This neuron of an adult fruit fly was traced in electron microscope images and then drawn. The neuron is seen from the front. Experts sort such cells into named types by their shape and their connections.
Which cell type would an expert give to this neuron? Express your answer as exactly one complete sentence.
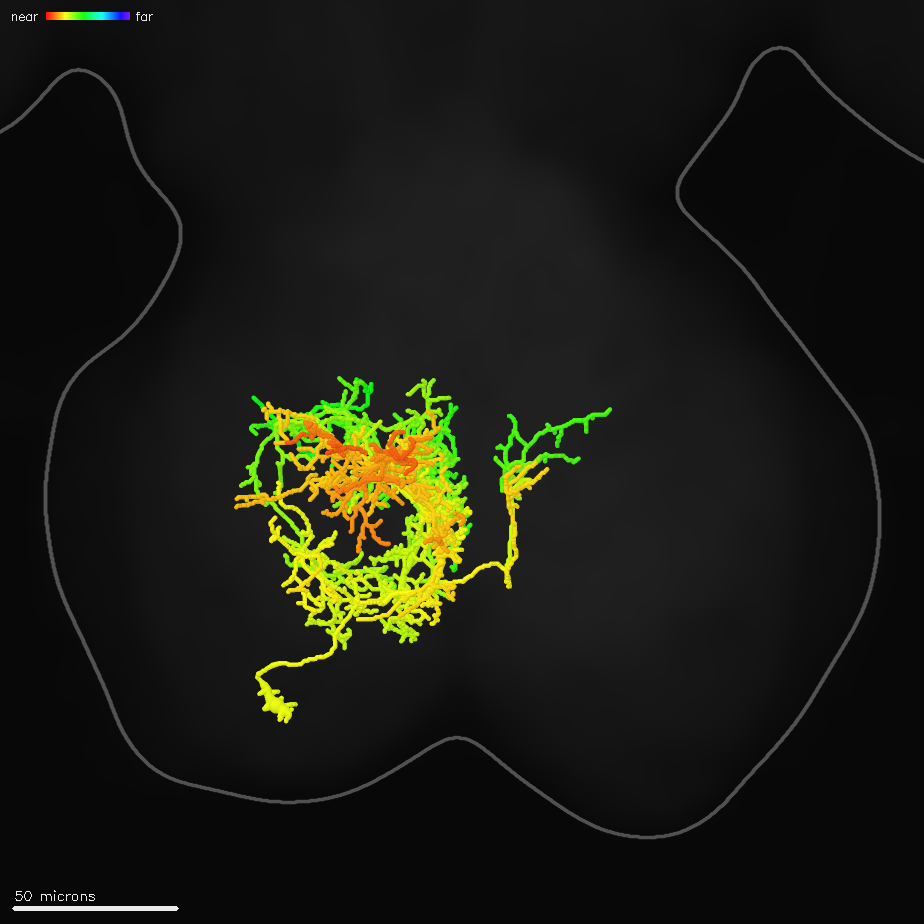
For this neuron, the cell type is IN06B021.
